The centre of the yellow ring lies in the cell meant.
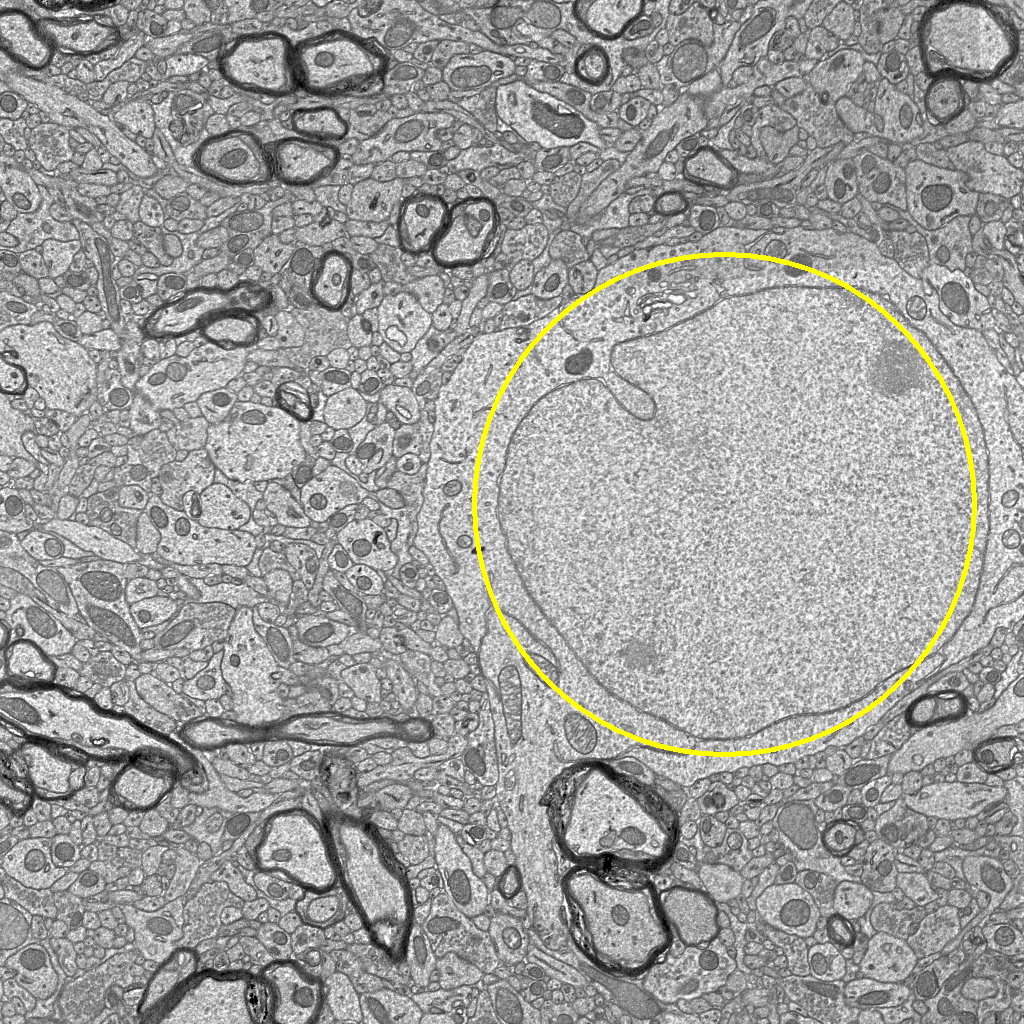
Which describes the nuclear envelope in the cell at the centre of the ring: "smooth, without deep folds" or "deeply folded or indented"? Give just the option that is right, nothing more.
Deeply folded or indented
